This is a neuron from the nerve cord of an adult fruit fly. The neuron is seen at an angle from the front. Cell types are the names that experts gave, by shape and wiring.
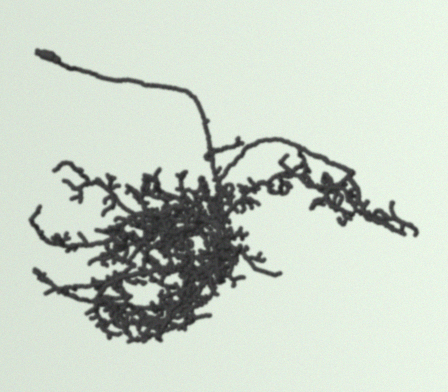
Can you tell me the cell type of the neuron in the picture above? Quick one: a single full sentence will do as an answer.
This neuron counts as a member of the cell type IN23B007.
